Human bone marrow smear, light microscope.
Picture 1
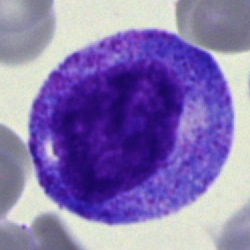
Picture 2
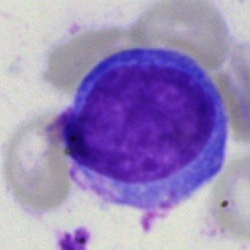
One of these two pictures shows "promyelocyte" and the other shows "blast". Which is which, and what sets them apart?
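The promyelocyte is in picture 1, and the blast in picture 2. The promyelocyte has a moderate blue-purple rim of cytoplasm, widest on the right, with a pale clear zone just right of the nucleus and one small clear space at the left edge of the cytoplasm. The blast has only a narrow rim of deep blue cytoplasm, in which no granules are seen.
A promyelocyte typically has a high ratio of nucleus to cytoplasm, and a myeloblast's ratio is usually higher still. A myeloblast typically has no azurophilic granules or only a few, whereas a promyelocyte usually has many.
The blast's outline is roughly round; no projections or blebs extend from the promyelocyte's surface. Pale grey red cells lie around the promyelocyte without overlapping it, while red cells lie partly behind the blast on both sides.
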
